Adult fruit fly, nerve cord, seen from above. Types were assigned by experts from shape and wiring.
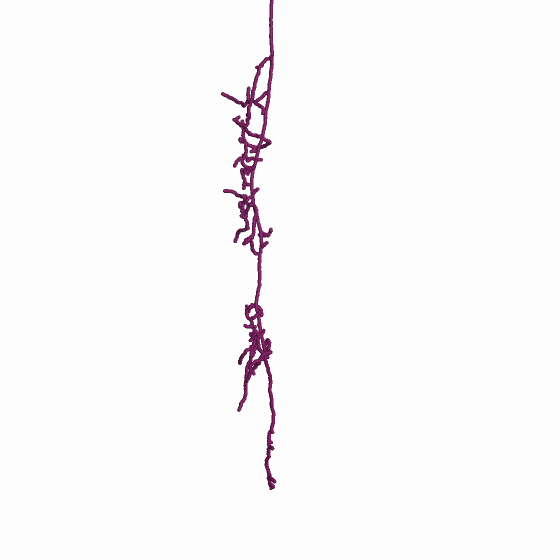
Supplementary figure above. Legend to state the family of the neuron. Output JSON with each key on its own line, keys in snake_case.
{
 "family": "DNp"
}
